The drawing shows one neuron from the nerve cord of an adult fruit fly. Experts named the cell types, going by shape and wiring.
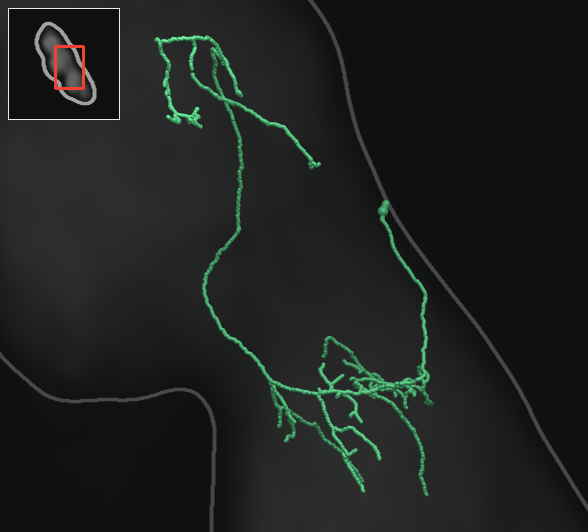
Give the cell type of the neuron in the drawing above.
IN17A115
